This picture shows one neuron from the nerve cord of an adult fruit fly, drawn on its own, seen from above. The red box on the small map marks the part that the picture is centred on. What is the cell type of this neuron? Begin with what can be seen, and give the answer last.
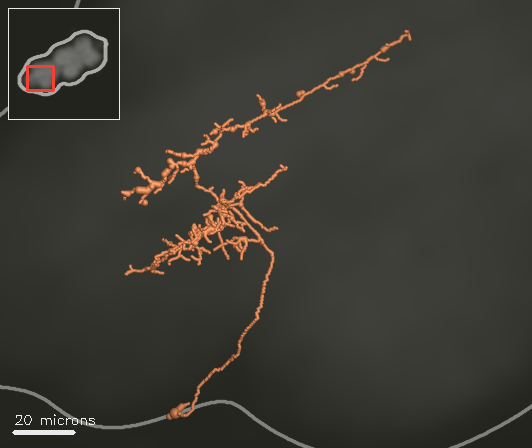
By the scale bar it is about 130 microns tall in this view. The picture shows dozens of branch ends. This is a nerve-cord intrinsic neuron. Its cell type is INXXX426.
